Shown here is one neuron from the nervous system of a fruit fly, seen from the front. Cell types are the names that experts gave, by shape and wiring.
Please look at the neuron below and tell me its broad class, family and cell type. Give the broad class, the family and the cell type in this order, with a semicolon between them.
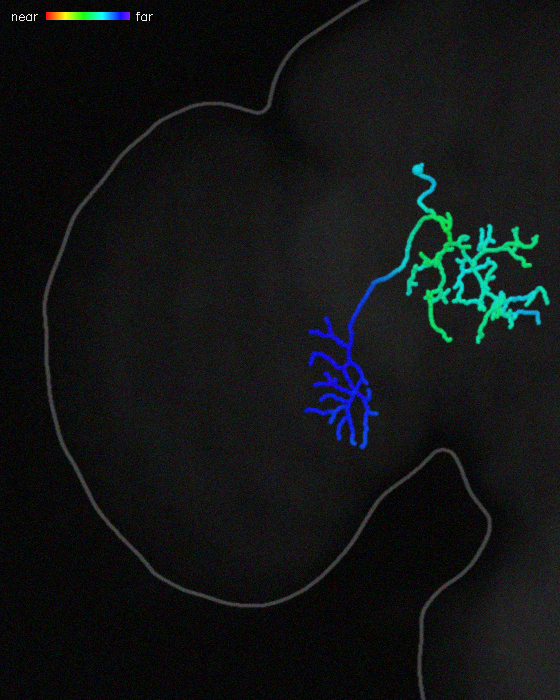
visual centrifugal neuron; hemilineage VLPp&l1_posterior; LPT115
